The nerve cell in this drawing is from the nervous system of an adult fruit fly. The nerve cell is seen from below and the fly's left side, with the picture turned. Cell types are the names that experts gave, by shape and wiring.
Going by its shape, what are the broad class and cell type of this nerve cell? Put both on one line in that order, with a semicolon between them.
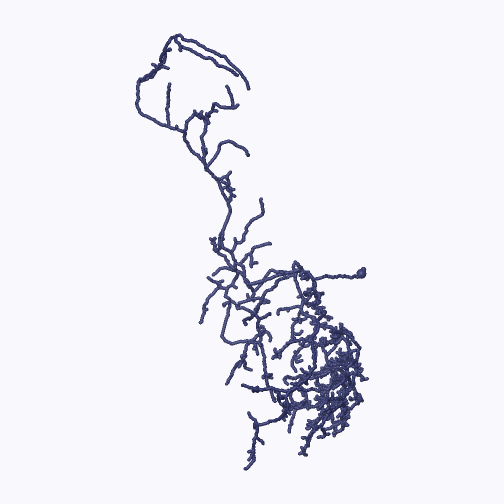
nerve-cord intrinsic neuron; INXXX212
